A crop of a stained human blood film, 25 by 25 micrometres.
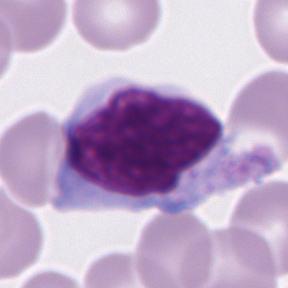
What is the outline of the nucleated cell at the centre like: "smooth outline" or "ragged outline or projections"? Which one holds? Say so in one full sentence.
The border of the cell is ragged or frayed, or shows projections, blebs or tags.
